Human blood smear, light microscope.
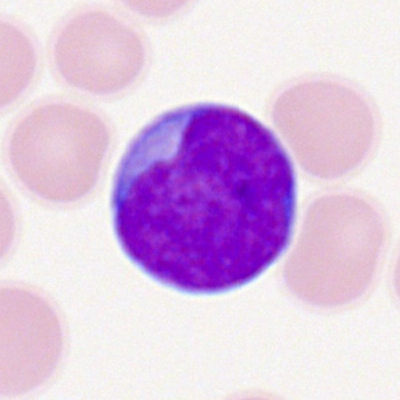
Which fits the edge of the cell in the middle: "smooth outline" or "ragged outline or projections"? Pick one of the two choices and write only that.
Smooth outline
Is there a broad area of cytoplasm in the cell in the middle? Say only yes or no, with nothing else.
No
